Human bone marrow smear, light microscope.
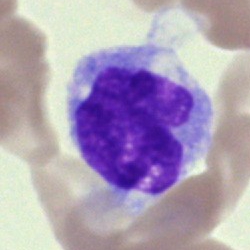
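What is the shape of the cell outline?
Irregular rather than smoothly round.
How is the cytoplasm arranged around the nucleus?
A moderate rim of pale blue cytoplasm surrounds it, broader on the right side than on the left.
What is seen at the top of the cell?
A pale cytoplasmic extension reaching toward the upper right.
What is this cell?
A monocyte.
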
